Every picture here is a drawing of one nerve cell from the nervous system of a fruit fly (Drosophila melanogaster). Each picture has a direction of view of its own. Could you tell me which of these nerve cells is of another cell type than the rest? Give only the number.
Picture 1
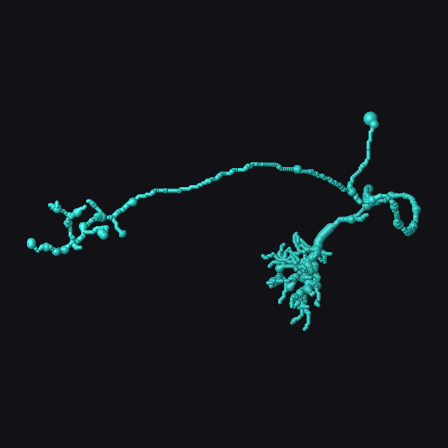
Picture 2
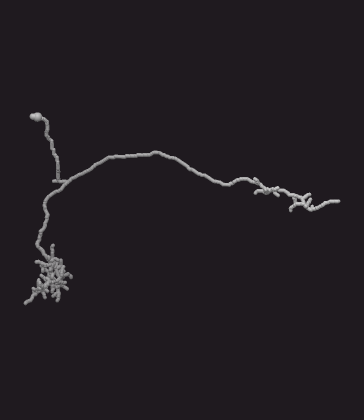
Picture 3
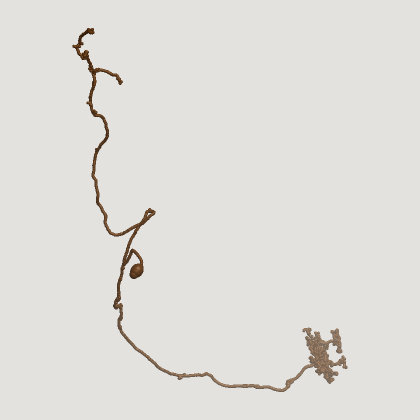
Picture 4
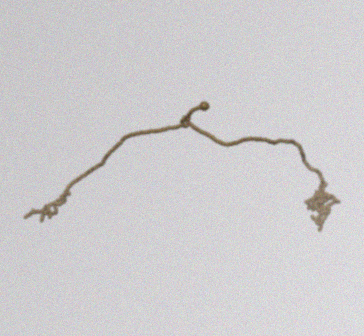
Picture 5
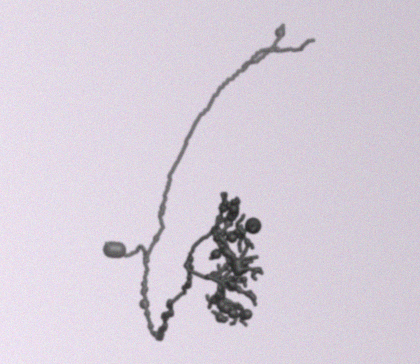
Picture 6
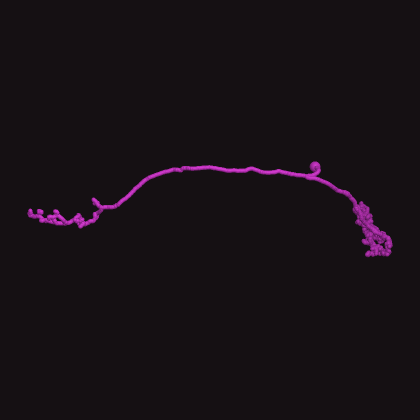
5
